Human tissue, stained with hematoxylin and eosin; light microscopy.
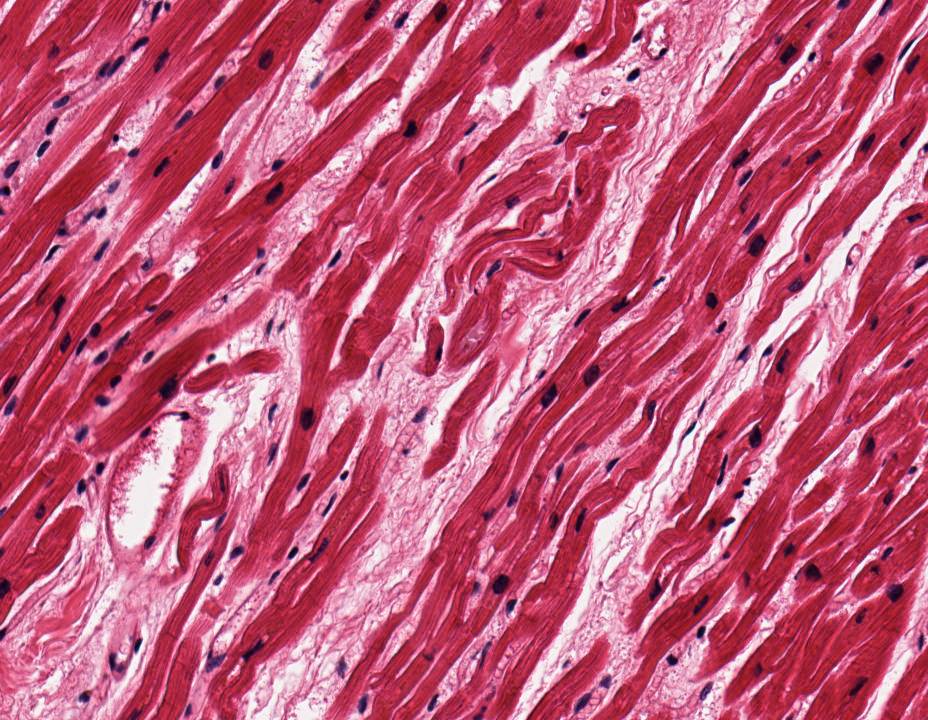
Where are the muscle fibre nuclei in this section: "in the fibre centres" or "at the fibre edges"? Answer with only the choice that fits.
In the fibre centres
